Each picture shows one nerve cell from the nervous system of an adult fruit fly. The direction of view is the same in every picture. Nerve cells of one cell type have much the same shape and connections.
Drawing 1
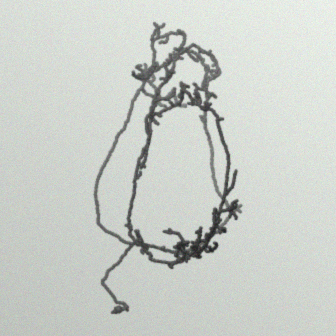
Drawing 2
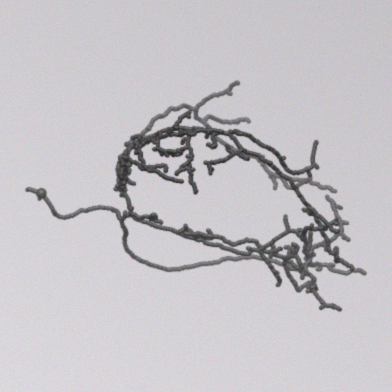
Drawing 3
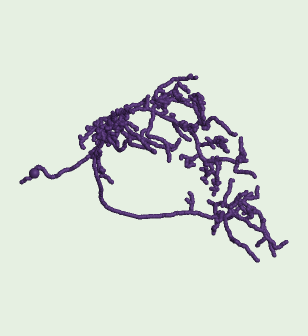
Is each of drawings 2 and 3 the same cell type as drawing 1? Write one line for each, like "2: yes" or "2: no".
2: yes
3: no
